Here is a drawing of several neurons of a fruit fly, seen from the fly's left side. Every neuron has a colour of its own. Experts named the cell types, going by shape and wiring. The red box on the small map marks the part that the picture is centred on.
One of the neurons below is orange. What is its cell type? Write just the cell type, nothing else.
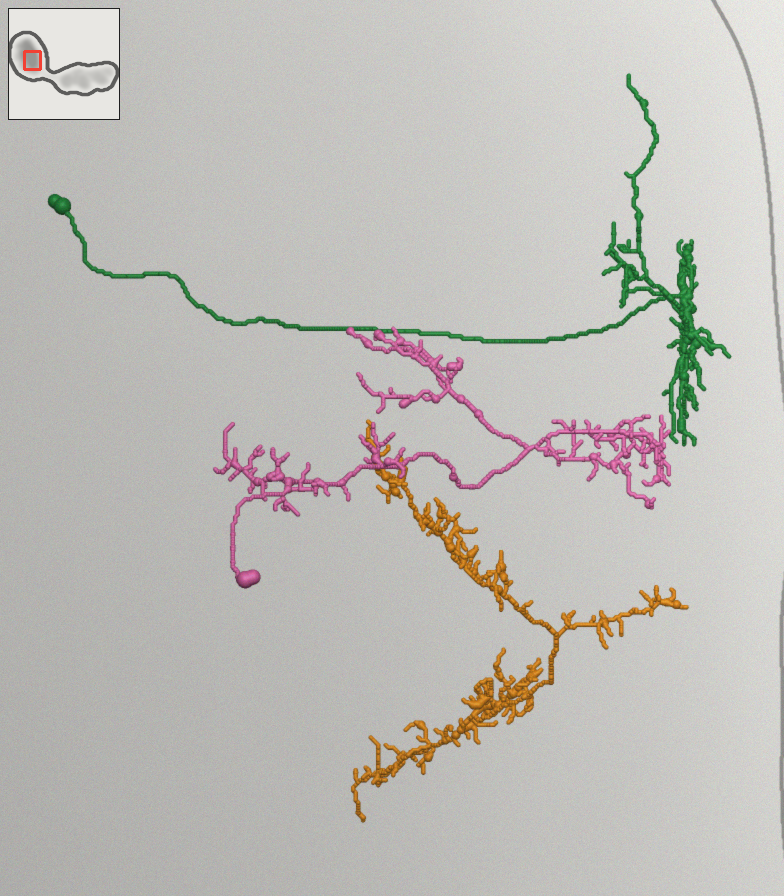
TmY5a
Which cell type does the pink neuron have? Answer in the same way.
TmY4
